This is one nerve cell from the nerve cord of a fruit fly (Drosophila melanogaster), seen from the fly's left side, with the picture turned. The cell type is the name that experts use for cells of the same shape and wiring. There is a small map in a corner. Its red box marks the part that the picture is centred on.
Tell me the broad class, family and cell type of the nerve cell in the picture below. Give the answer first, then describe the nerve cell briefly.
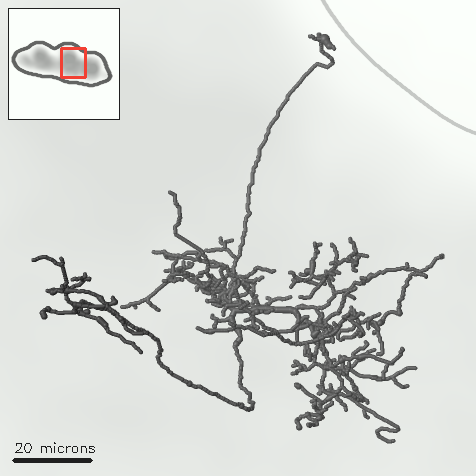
It is a nerve-cord intrinsic neuron. Its family is hemilineage 07B. Its cell type is IN07B058. From left to right in the picture it spans about 110 microns. Dozens of branch ends can be seen.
